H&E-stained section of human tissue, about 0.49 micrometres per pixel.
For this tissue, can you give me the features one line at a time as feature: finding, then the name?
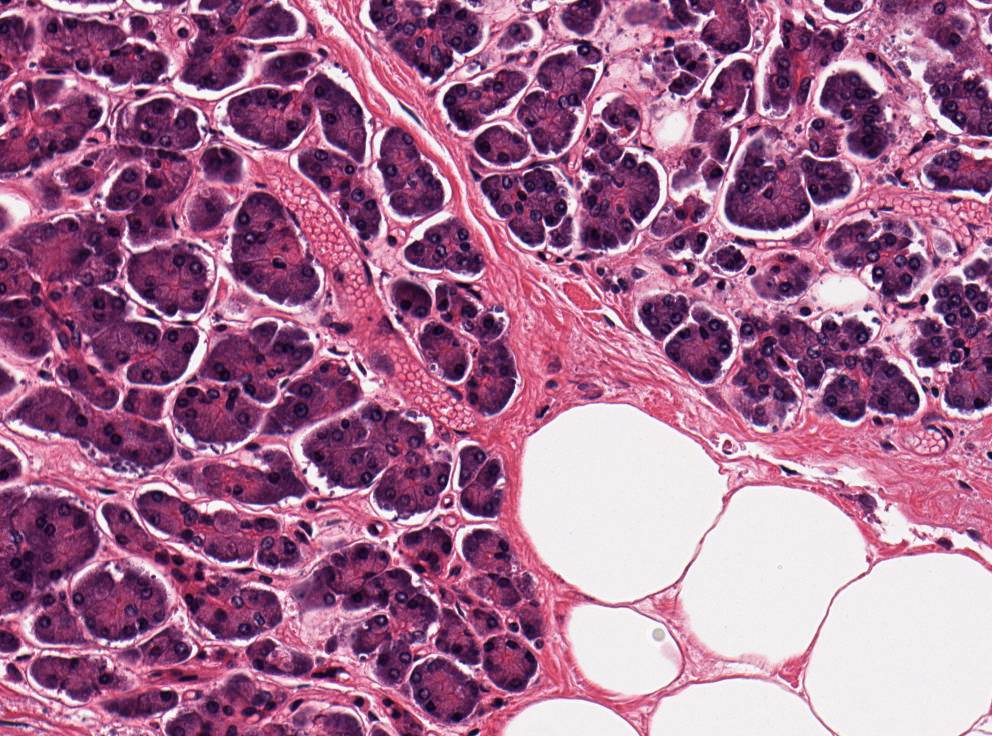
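Acini: rounded, making up the gland
Cytoplasm: deeply purple-staining in acinar cells
Nuclei: round, dark
Lumens: small, hard to see
Adipocytes: a group with large empty clear spaces, lower right
Name: pancreas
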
